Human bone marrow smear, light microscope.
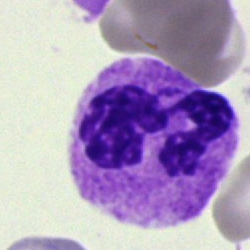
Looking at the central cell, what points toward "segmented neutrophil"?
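Item one, the chromatin: in this cell it is dark and coarsely clumped.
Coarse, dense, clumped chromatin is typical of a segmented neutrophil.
On that point the cell agrees with a segmented neutrophil. Item two, the amount of cytoplasm: it is abundant and surrounds the nucleus on all sides. Item three, its colour and contents: the cytoplasm is pale lilac-purple and evenly filled with fine granules.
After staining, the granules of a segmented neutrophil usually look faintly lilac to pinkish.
The lilac tone seen here is in keeping with that.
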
